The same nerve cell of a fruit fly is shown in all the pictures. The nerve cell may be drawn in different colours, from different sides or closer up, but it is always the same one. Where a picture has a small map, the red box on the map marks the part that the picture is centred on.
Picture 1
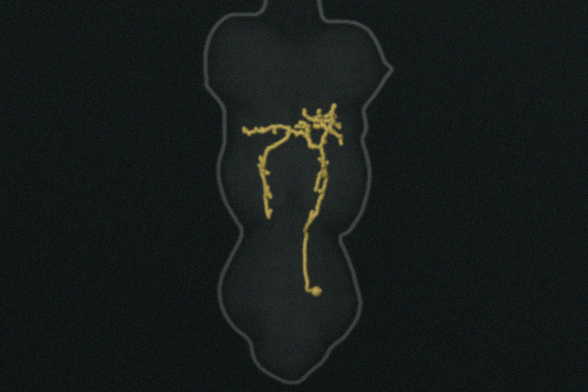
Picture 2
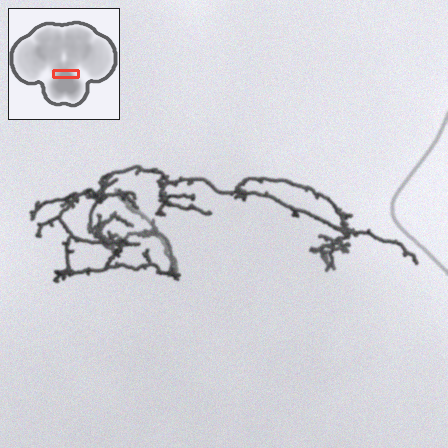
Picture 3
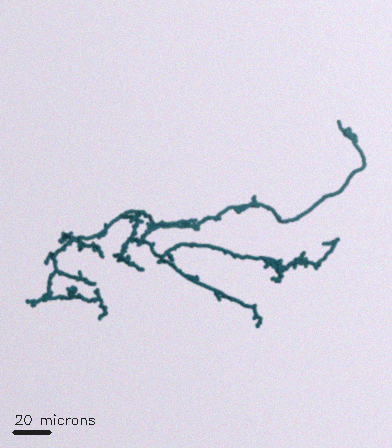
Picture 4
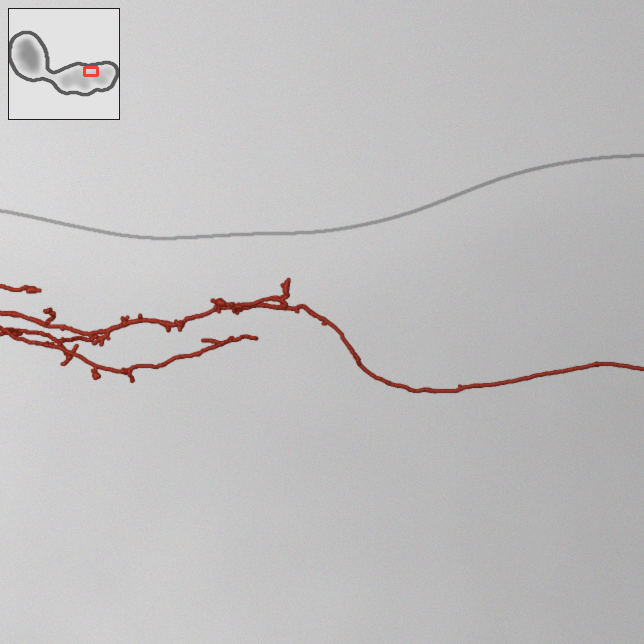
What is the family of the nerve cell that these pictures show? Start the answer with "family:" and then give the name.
family: hemilineage 03B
